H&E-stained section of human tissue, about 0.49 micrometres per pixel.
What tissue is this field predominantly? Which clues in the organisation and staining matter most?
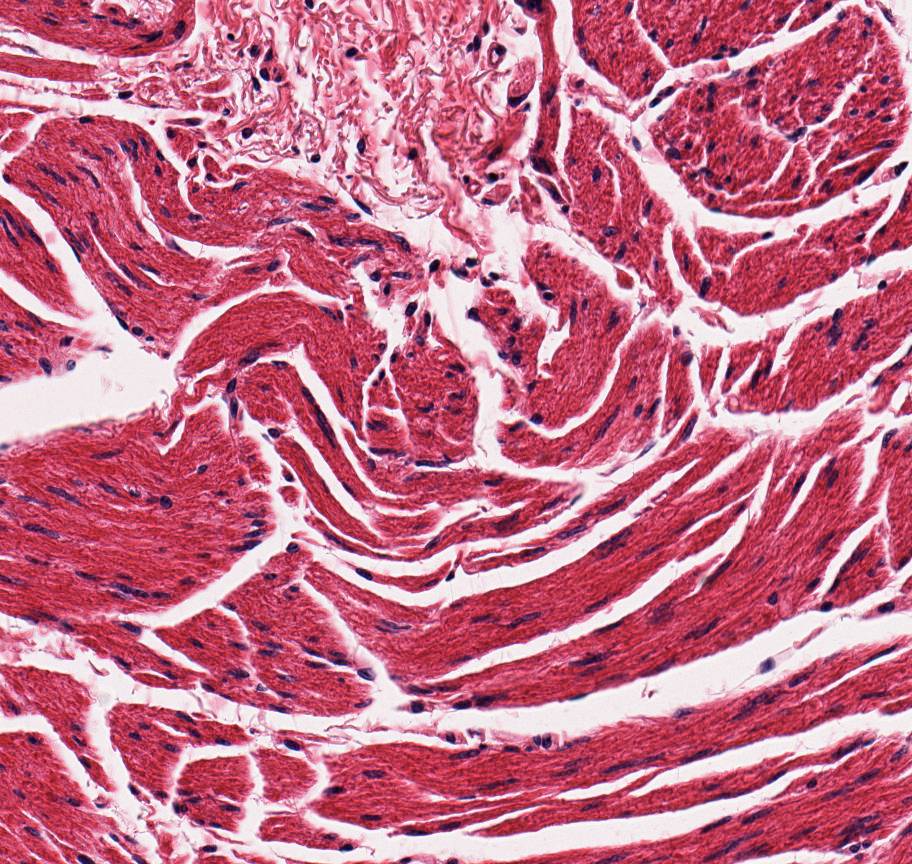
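That's smooth muscle. Deeply eosinophilic muscle bundles take up nearly the whole field, running different ways in different parts.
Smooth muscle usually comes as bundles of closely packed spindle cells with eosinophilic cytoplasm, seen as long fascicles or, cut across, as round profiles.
That fits the deep pink here and the shifting directions. Up at top centre there's a patch of loose pale pink connective tissue with scattered small dark nuclei. No fat cells anywhere, either.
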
